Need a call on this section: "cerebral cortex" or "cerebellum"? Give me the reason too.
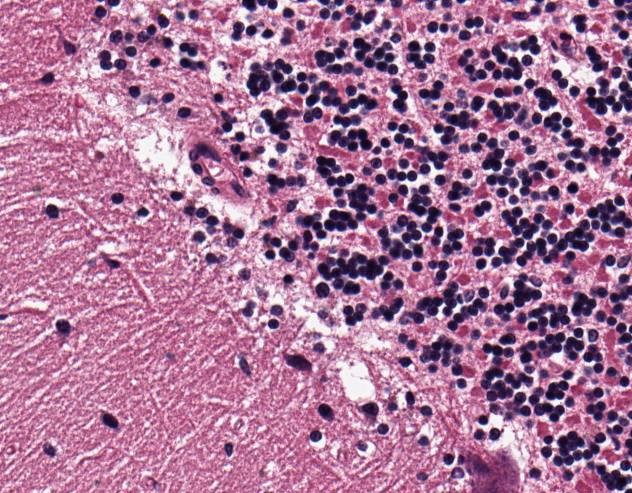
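Cerebellum. Right and upper field: densely cellular zone of closely packed small round nuclei, uniformly dark blue-black, scant cytoplasm. Left and lower left: sparse, finely fibrillary pink zone, scattered single nuclei.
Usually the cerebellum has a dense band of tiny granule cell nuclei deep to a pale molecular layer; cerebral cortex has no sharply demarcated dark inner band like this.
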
